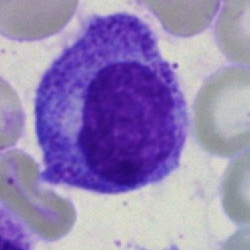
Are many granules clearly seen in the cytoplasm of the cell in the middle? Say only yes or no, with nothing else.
Yes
